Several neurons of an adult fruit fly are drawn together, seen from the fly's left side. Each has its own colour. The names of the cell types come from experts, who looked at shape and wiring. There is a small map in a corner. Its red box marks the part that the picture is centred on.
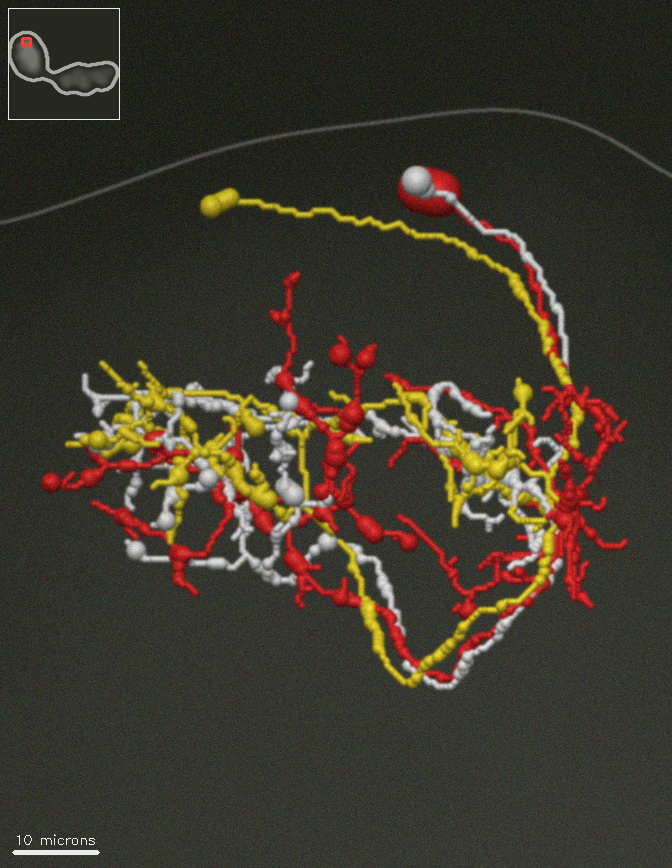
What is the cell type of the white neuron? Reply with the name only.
SMP355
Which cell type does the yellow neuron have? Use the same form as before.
SMP354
